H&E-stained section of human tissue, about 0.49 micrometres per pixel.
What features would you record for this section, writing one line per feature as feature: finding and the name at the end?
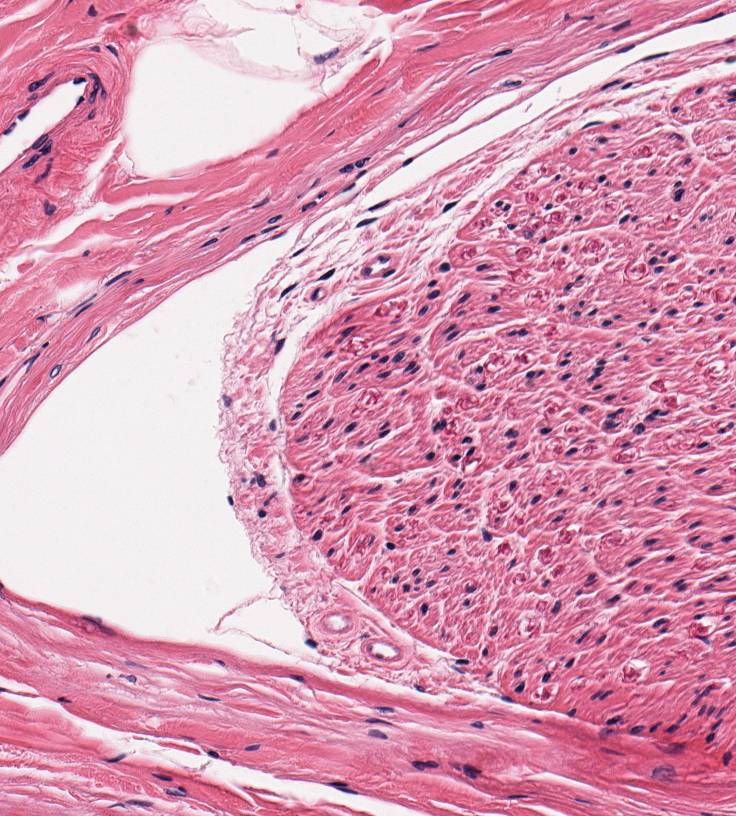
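Bundle: large and rounded, nerve fibres cut in cross-section, filling the right half
Fibres: small round pink profiles, many with a tiny central dot
Nuclei: small, dark, elongated or wavy, scattered evenly through the bundle
Left side: pale, wispy loose connective tissue alongside the bundle
Name: tibial nerve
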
